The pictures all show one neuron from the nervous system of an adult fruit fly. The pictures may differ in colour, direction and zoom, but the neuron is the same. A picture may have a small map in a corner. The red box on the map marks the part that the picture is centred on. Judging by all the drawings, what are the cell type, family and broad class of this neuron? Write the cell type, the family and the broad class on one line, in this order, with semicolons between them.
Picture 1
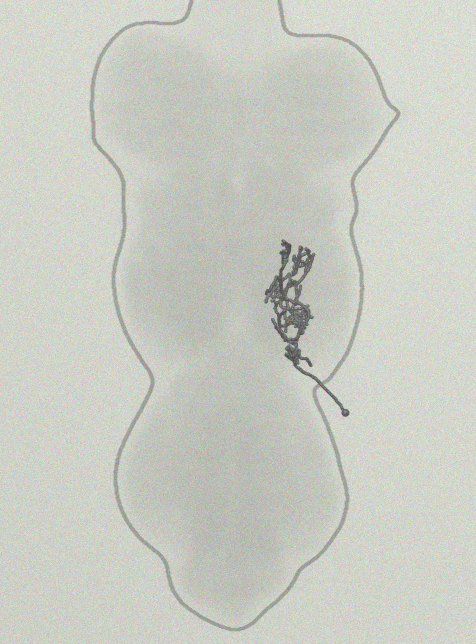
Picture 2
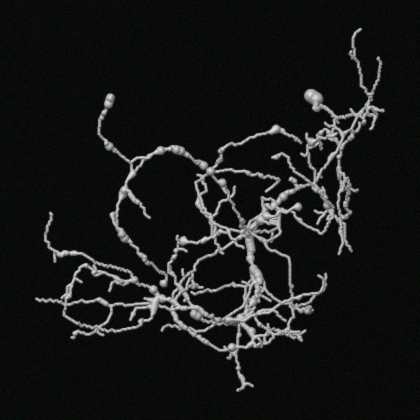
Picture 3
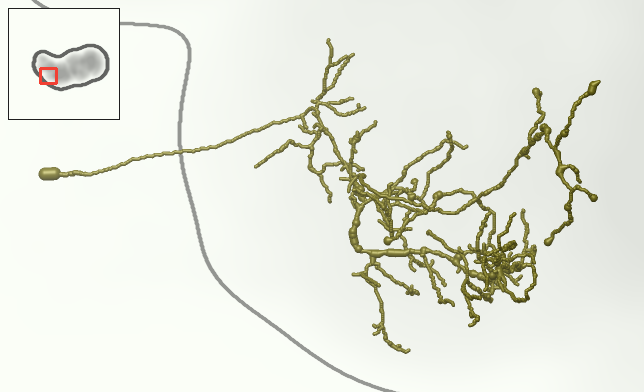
IN20A.22A063; hemilineage 20A.22A; nerve-cord intrinsic neuron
